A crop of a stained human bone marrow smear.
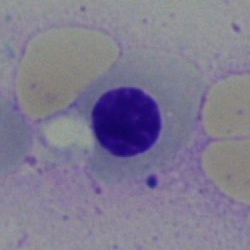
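Erythroblast. Dense chromatin stains an almost uniform deep purple. The perinuclear zone is pale grey, not deep blue. The cell's outer border cannot be traced sharply against the background. A small round dark purple dot lies below and right of the nucleus, separate from it.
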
